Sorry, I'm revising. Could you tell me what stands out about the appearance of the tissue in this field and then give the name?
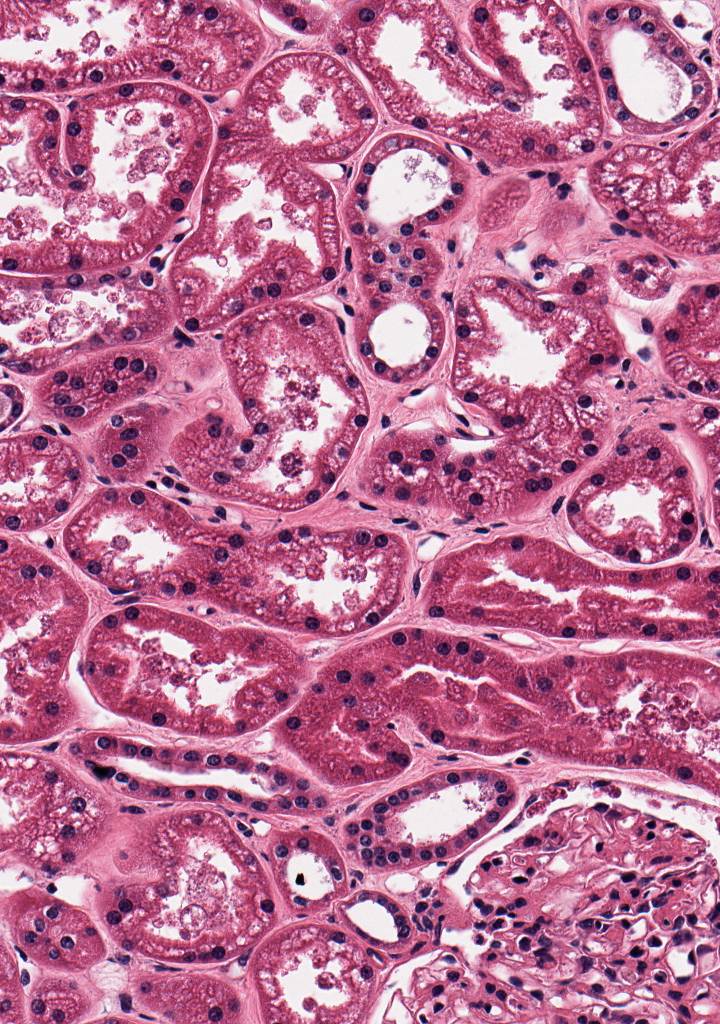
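Check one: tubules packed closely, cut in cross, oblique and longitudinal section, with very little tissue between. Two: round, dark purple tubular nuclei in a single row toward the cell bases. Three: bottom right corner, part of a rounded tuft crowded with small dark nuclei and delicate loops, within a clear space. Last, the name: renal cortex.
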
